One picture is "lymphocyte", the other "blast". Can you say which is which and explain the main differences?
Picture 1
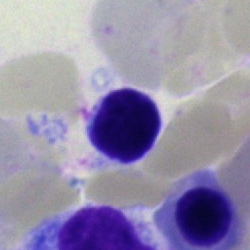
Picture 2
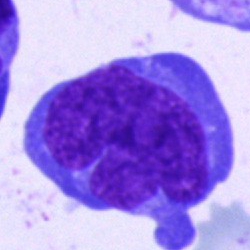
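Picture 1 shows a lymphocyte; picture 2 shows a blast. In the lymphocyte, the outline is round and smooth, the chromatin is dense and evenly dark purple, and no nucleoli can be seen. Its cytoplasm is at most a very thin rim around the nucleus, and no granules are seen over the cell.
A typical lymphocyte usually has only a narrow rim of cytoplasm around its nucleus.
In the blast, the nucleus likewise fills most of the cell, but a deep cleft cuts into it from its lower edge. Its chromatin is finely granular rather than coarsely clumped.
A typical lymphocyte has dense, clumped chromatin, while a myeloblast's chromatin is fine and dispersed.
The blast's cytoplasm is a fairly deep blue and forms a wider rim on the right of the nucleus than on the left, with a rounded knob bulging out from the bottom edge of the cell.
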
